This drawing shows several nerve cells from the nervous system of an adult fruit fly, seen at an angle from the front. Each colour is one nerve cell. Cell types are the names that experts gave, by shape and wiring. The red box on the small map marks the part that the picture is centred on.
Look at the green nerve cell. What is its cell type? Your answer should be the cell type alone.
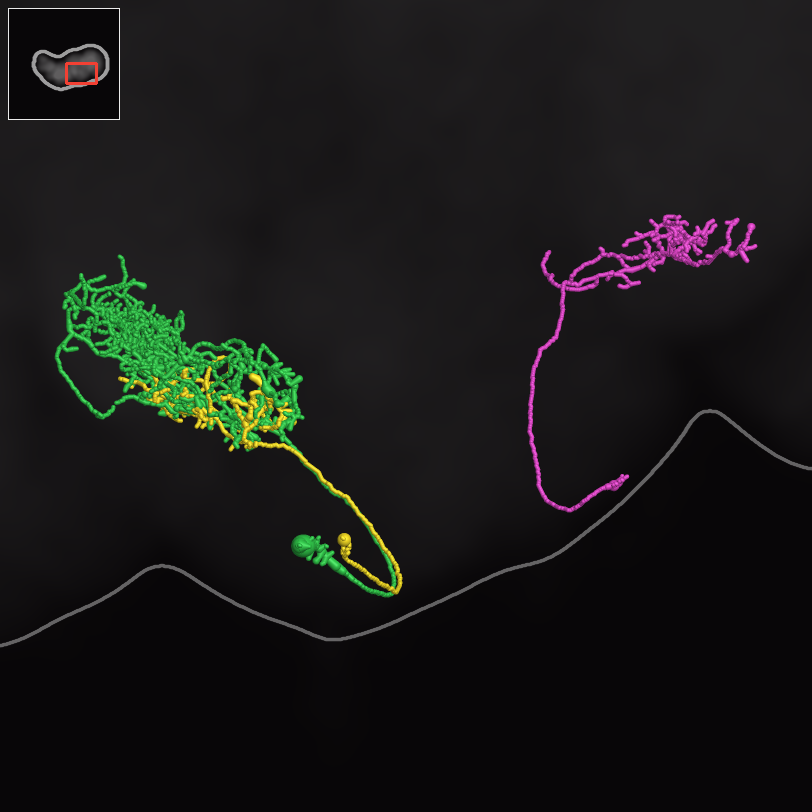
GNG636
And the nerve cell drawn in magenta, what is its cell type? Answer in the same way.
CB3207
